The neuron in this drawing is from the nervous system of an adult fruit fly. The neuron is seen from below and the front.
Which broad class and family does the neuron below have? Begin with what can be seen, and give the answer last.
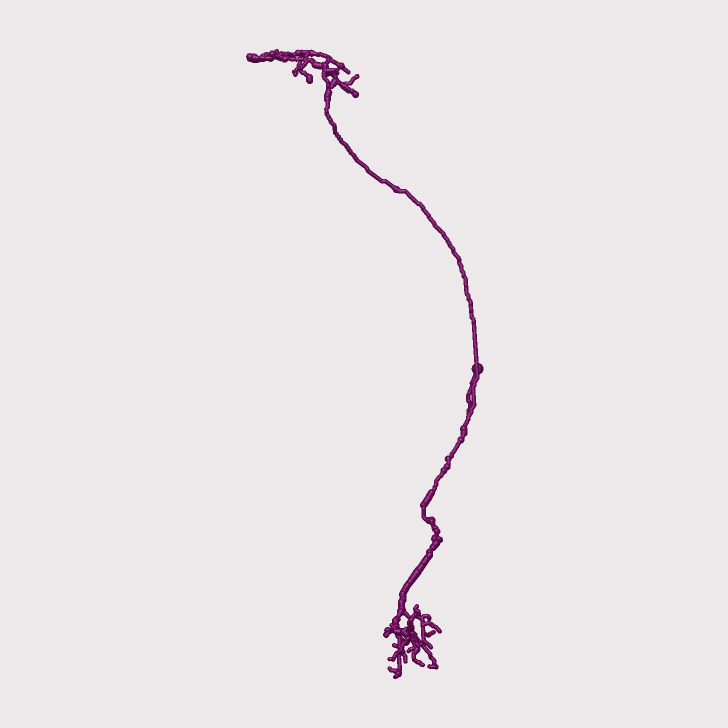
As drawn here it is more than twice as tall as it is wide. Its broad class is visual projection neuron. Its family is hemilineage VPNd2.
